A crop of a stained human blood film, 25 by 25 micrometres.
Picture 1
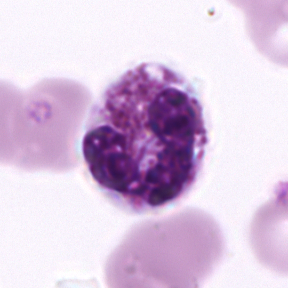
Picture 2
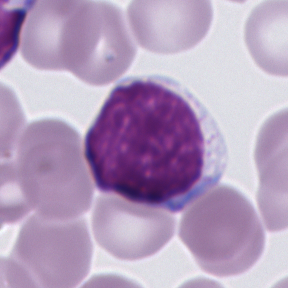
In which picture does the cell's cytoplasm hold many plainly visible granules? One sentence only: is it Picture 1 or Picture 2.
A large number of visible granules is seen in the cytoplasm of the cell in picture 1.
